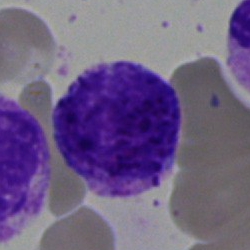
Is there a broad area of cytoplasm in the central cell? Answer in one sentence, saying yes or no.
No, what surrounds the nucleus is just a narrow rim of cytoplasm.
